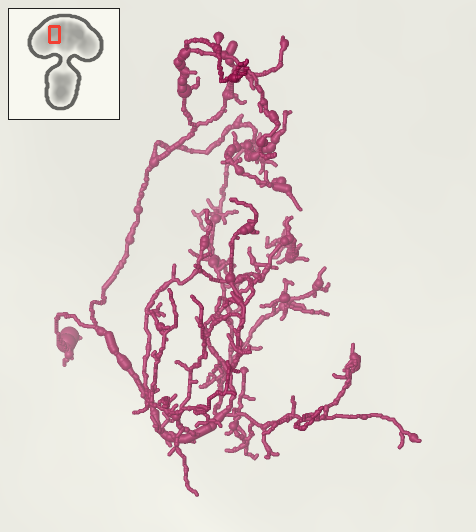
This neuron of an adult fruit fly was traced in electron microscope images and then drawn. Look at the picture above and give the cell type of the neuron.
AVLP380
